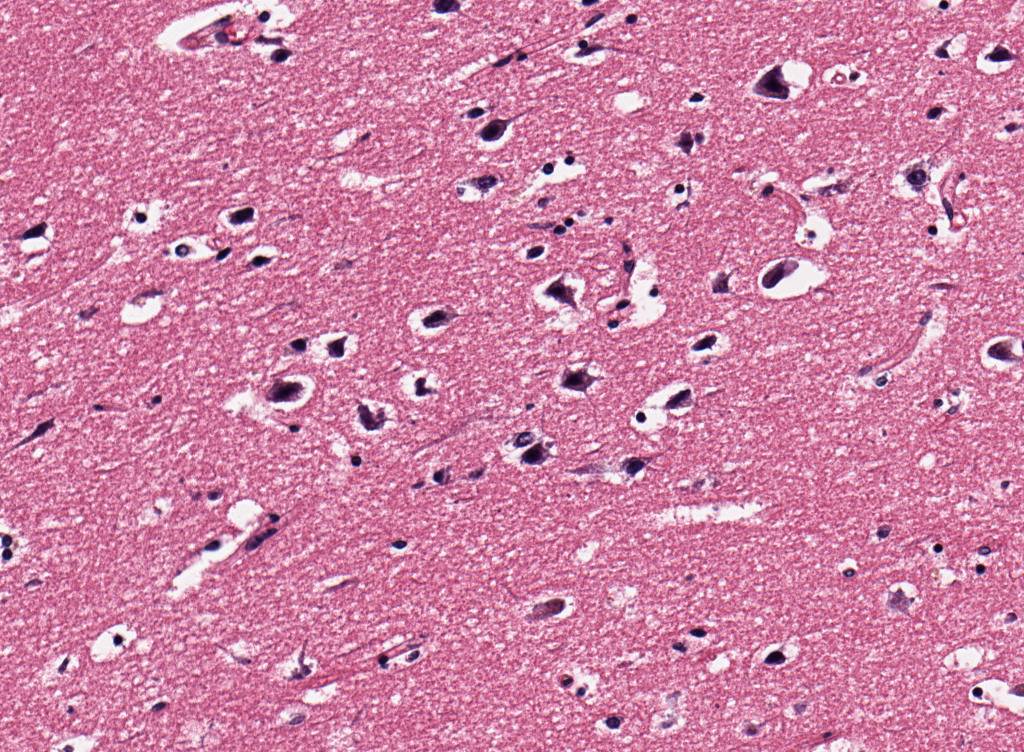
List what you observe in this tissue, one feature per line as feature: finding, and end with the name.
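Background: even pink, finely granular neuropil; no epithelium or glands
Cells: scattered singly through the neuropil
Neurons: many shrunken and dark purple, nucleus hard to tell from cytoplasm
Glia: small round dark nuclei, no visible cytoplasm, some right beside neurons
Vessels: a few thin-walled capillaries, elongated nuclei, running obliquely, as at lower left
Name: cerebral cortex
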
